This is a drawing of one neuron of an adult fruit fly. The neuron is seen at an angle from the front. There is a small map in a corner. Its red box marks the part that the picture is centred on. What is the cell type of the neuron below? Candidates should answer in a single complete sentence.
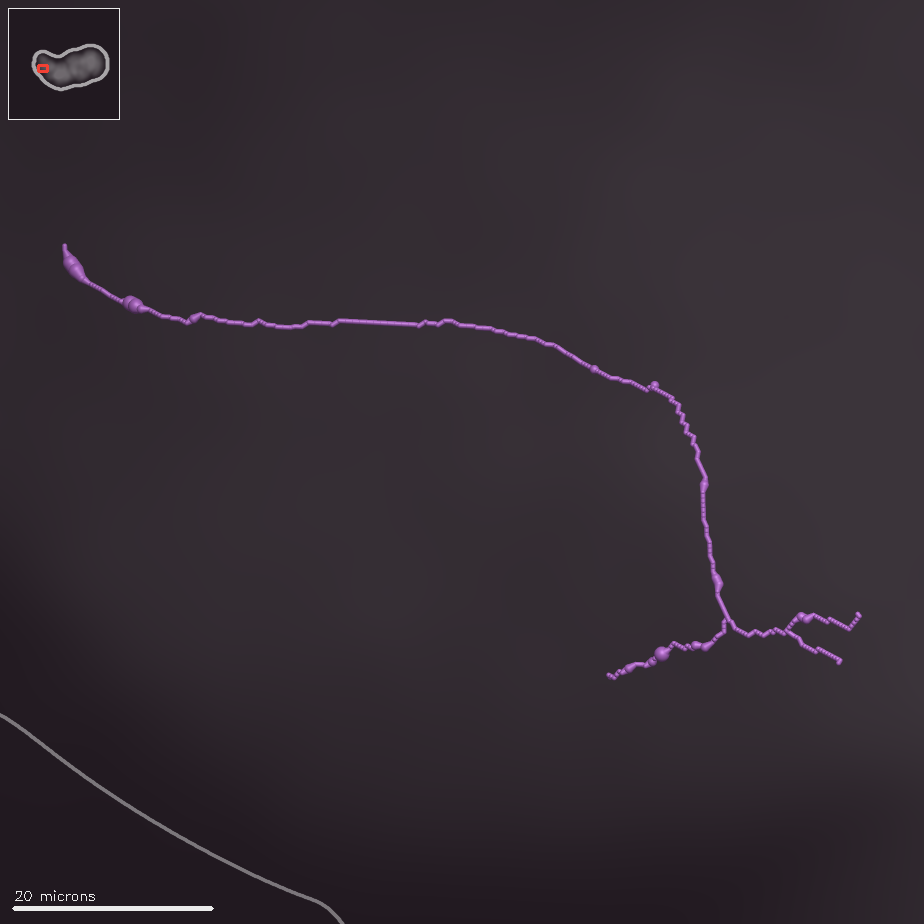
By type, the neuron is LgLG2.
